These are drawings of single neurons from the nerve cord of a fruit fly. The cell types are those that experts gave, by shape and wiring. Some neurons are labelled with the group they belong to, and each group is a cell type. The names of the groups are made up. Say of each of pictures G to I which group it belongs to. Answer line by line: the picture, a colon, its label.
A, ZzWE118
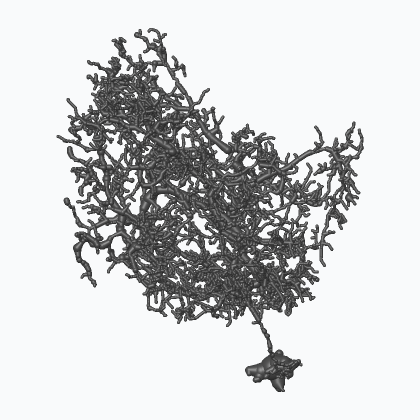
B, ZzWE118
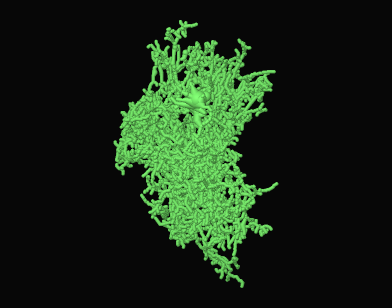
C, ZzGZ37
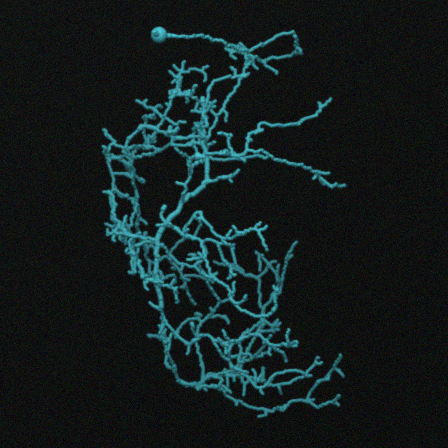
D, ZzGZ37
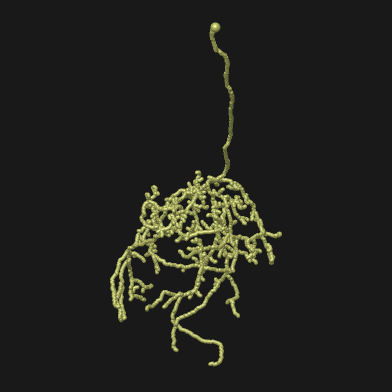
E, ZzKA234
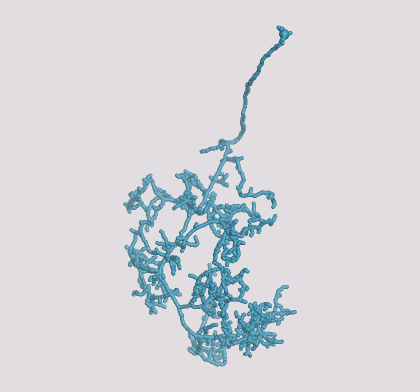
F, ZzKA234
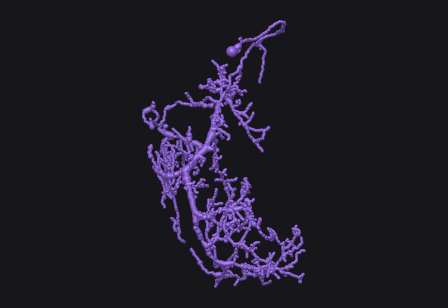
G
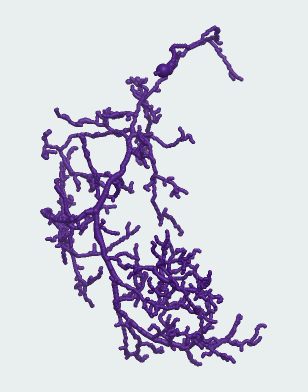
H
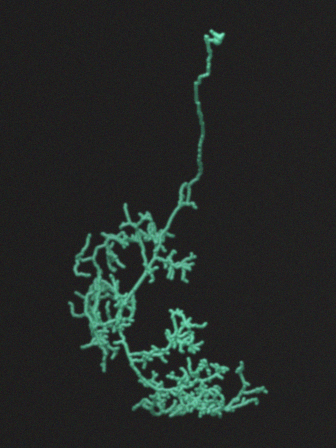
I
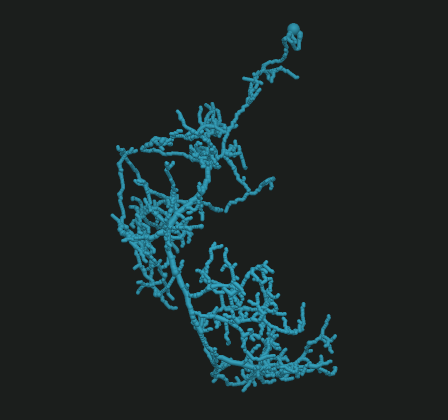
G: ZzKA234
H: ZzKA234
I: ZzKA234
